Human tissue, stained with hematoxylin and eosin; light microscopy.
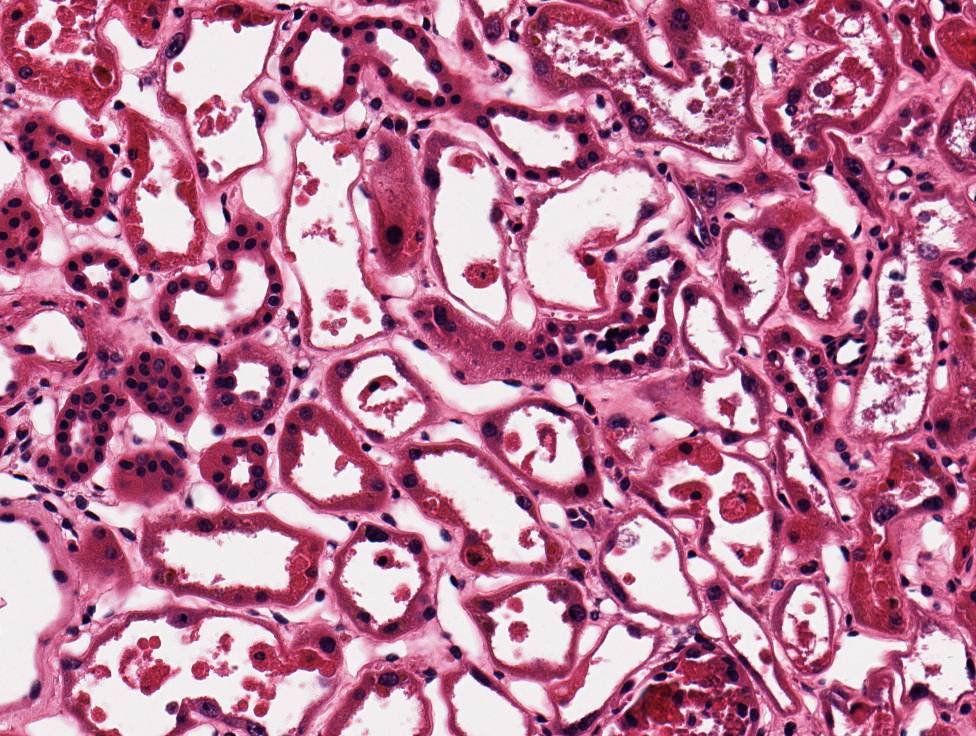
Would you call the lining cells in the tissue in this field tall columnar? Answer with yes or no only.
No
